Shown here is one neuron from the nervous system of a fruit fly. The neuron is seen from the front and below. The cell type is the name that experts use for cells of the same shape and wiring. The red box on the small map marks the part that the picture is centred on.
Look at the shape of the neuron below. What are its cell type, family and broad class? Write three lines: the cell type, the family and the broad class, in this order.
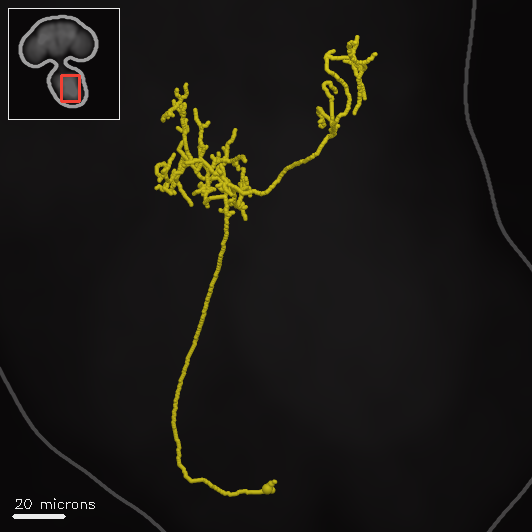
IN07B076_b
hemilineage 07B
nerve-cord intrinsic neuron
